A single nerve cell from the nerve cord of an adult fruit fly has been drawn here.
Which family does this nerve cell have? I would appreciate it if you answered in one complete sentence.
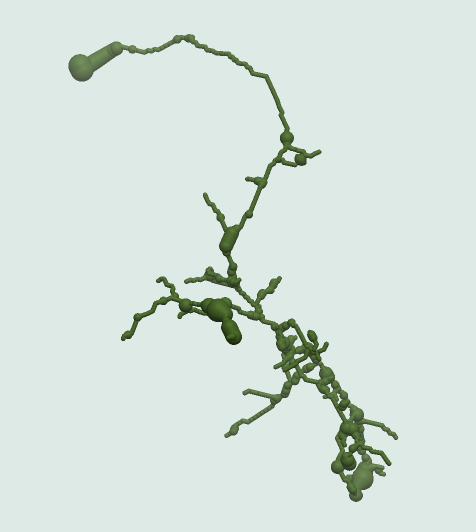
This nerve cell is categorized under the family hemilineage 19A.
